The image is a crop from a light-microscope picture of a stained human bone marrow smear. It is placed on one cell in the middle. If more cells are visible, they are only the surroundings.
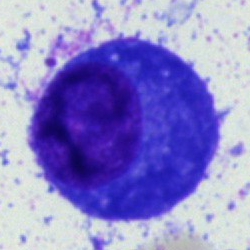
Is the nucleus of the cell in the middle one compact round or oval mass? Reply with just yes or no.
Yes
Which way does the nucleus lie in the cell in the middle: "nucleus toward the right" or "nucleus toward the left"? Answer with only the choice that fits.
Nucleus toward the left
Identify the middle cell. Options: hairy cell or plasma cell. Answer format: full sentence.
The cell under consideration, at the middle of the crop, is a plasma cell.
